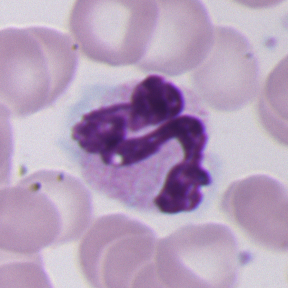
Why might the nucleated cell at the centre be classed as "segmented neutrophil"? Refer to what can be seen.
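Lobation: several nuclear lobes joined by narrower bands, in keeping with the usual pattern.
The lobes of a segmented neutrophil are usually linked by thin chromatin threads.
Chromatin: dense, dark purple, coarsely clumped.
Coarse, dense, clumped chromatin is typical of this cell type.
Cytoplasm: fine, dust-like pinkish-violet granules.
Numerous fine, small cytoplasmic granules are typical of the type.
Outline: roughly round, edge faint and smooth. Lobes, chromatin and granules all agree with a segmented neutrophil.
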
